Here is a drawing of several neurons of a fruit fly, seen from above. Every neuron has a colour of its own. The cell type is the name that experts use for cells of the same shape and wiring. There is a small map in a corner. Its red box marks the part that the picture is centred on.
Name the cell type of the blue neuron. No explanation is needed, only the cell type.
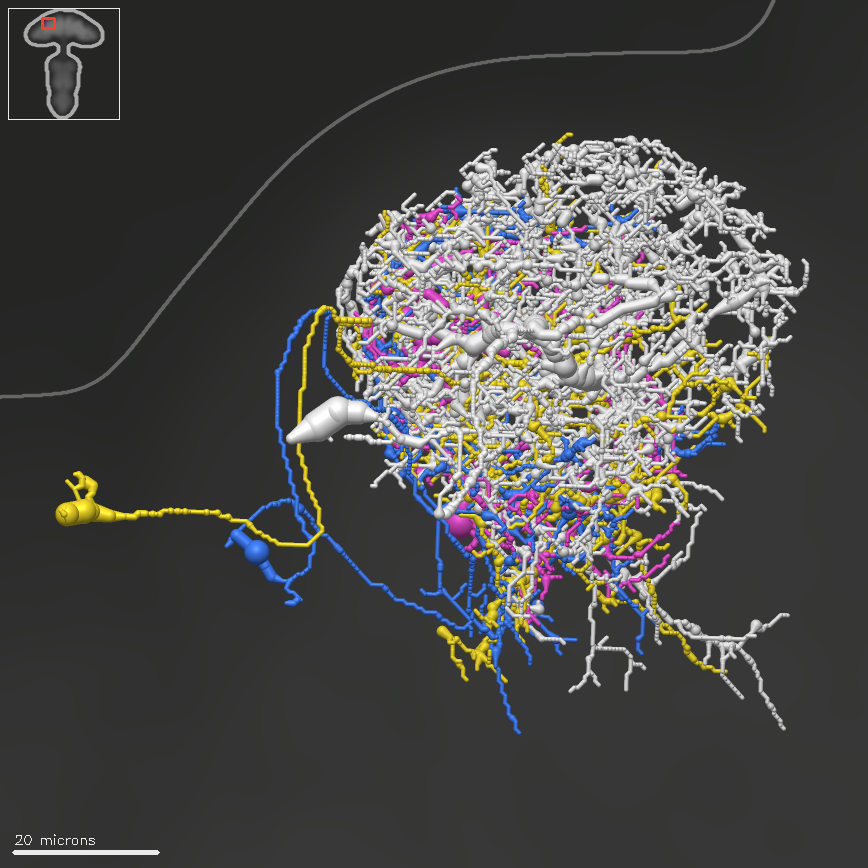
AVLP420_a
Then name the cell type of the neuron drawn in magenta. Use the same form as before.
AVLP357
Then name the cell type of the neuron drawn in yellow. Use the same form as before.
AVLP420_b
